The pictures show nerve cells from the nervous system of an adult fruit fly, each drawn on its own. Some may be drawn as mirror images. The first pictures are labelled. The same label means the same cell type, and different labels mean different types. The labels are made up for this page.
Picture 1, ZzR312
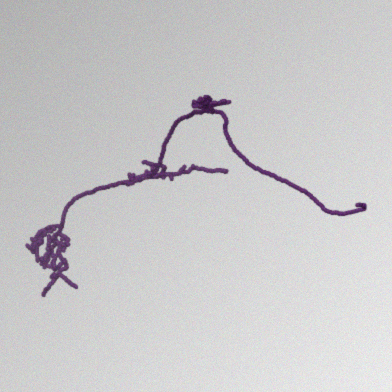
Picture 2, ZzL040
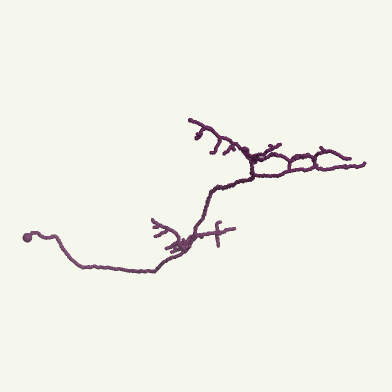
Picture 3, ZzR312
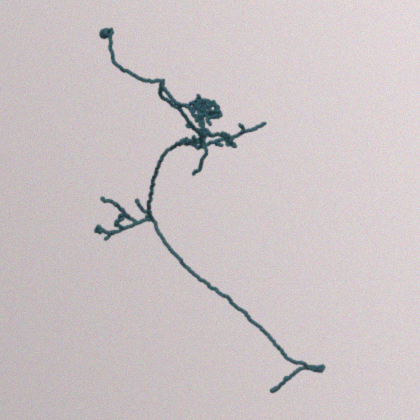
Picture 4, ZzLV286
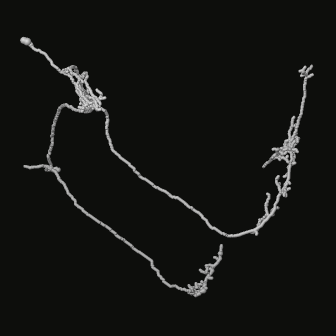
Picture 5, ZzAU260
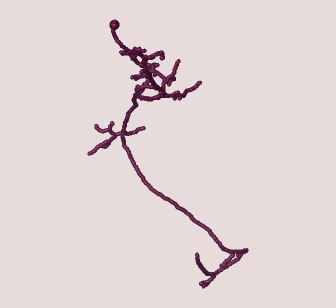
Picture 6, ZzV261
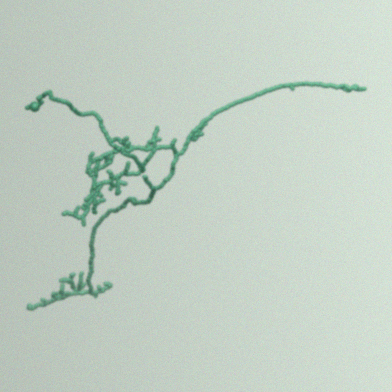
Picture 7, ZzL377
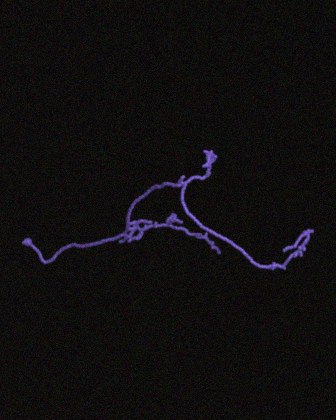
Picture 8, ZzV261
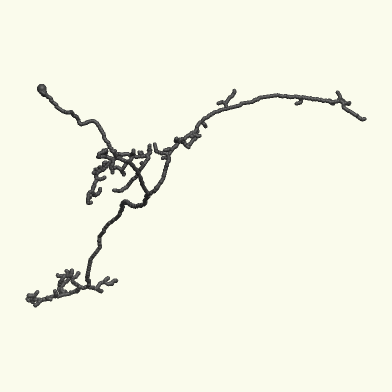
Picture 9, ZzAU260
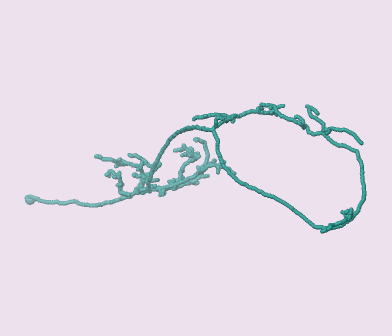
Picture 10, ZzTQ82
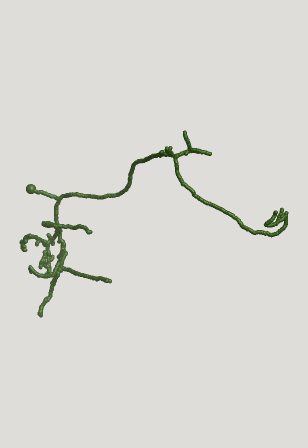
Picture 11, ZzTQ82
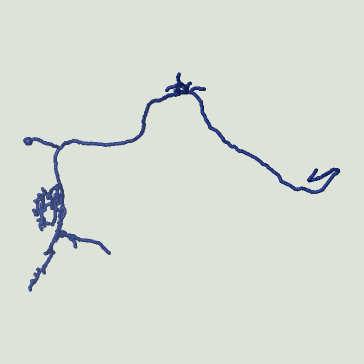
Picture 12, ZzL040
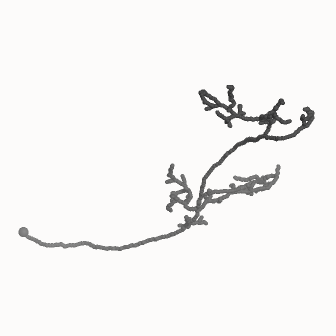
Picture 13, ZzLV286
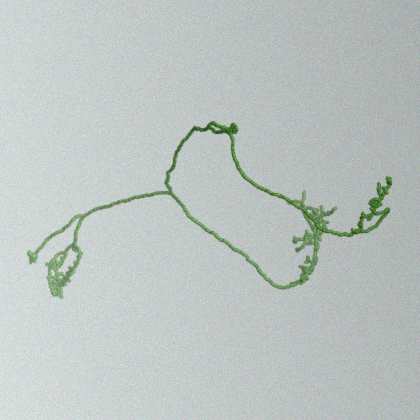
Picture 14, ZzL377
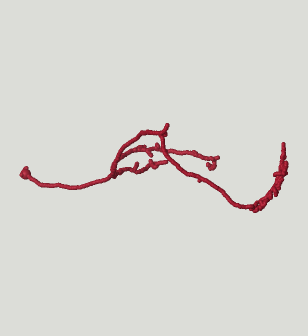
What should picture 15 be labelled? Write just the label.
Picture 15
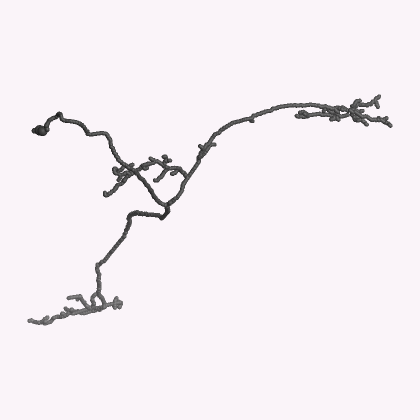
ZzV261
